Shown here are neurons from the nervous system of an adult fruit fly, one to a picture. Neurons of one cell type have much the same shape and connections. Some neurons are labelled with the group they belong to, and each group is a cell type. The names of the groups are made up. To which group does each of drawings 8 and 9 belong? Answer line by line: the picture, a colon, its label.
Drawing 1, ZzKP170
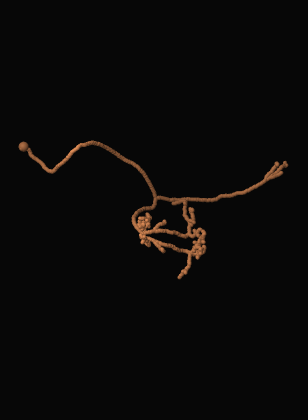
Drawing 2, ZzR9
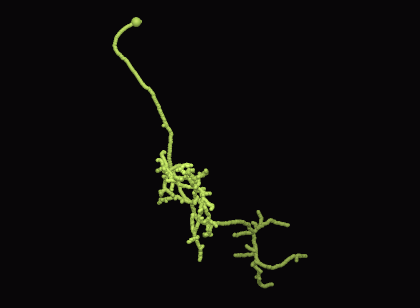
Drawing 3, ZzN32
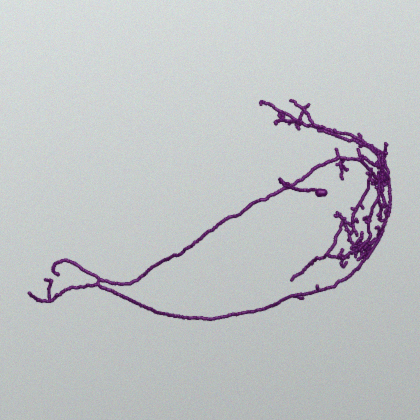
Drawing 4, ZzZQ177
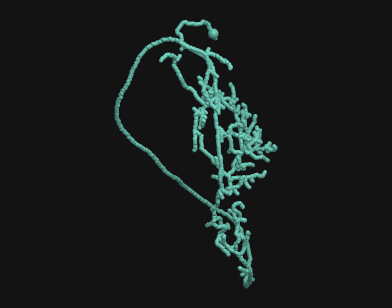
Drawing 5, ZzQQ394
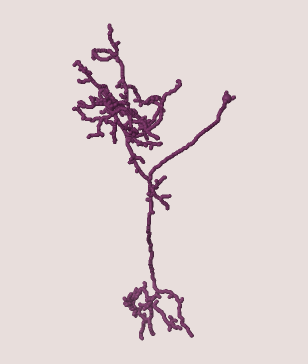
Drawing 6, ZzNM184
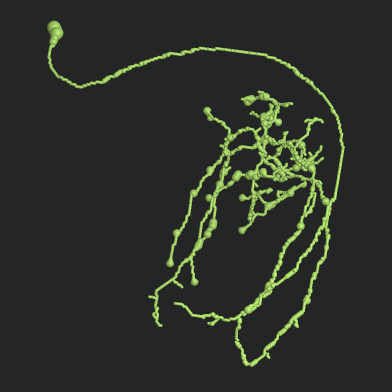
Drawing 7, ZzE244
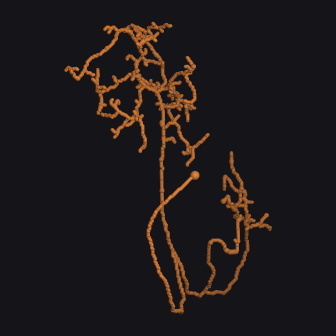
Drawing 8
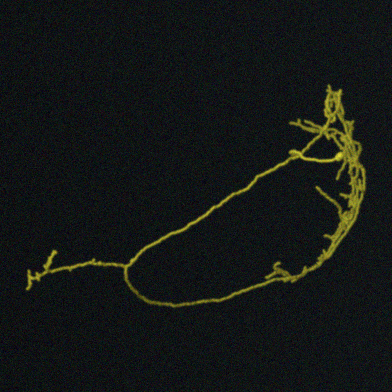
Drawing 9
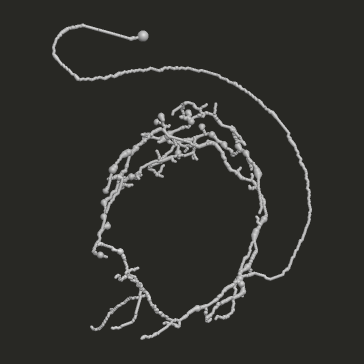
8: ZzN32
9: ZzNM184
